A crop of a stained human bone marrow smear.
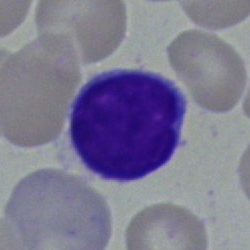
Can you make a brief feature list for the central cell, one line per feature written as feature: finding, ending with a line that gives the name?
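Nucleus: fills nearly whole cell
Cytoplasm: very thin rim at most
Chromatin: deep purple, dense-looking
Outline: round
Vacuoles: none
Cell: lymphocyte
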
